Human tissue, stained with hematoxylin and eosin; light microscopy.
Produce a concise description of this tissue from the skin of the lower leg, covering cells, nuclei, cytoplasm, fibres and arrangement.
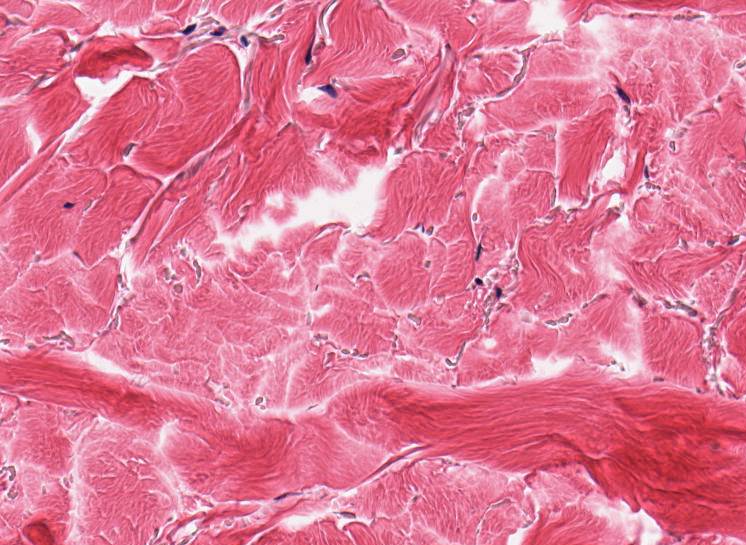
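Most of the field is closely packed muscle fibres cut across or obliquely, so their profiles are irregular polygons. Lower down, a band of fibres cut lengthwise runs roughly horizontally. Notice the nuclei: few, small and dark, sitting at the edges of fibres or between them rather than in their centres. Only thin, pale strands of connective tissue separate the fibres.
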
